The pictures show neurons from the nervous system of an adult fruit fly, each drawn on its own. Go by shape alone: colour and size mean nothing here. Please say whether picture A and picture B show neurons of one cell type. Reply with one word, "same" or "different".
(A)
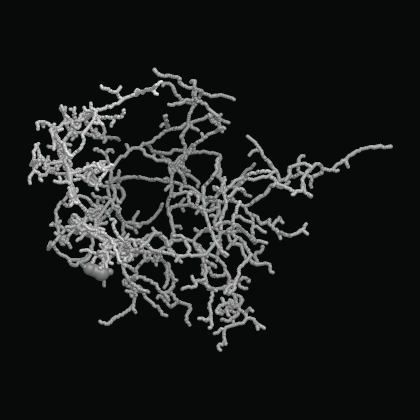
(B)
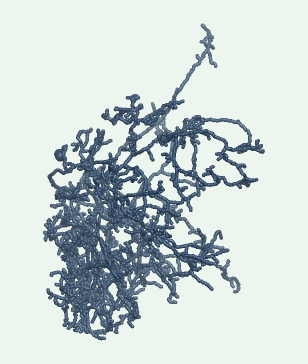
different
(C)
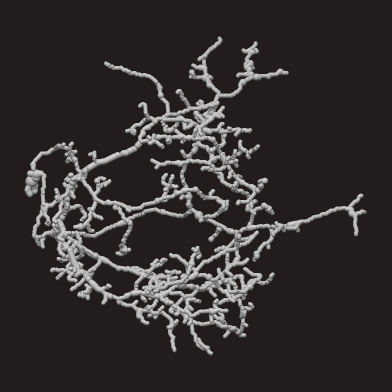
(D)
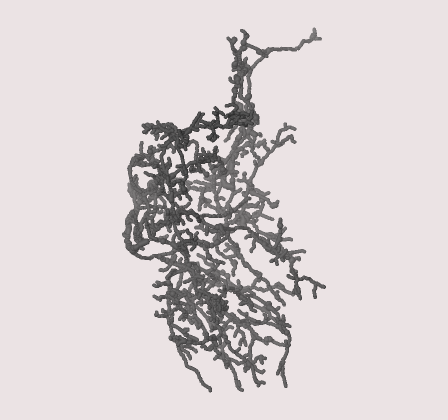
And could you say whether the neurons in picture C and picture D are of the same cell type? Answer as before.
different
